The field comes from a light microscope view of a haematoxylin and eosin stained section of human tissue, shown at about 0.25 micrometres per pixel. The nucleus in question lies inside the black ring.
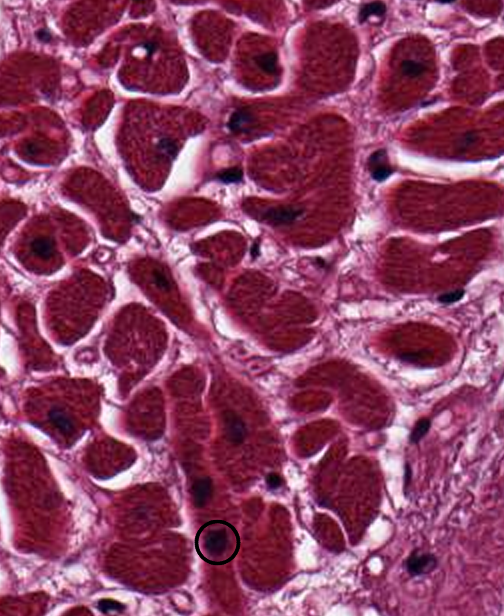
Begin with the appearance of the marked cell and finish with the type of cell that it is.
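The nucleus is a small, roughly round-to-oval blob that is dark and fairly evenly stained throughout. The nucleus sits in the middle of the cell's width, with red cytoplasm on both sides of it. The cytoplasm is deep red and plentiful, continuing as a long band above and below the nucleus. The cell runs lengthwise, up and down the field, within a band of elongated fibres. The neighbours on either side are cut across as rounded red profiles, with pale spaces between them. It is a cardiomyocyte.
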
